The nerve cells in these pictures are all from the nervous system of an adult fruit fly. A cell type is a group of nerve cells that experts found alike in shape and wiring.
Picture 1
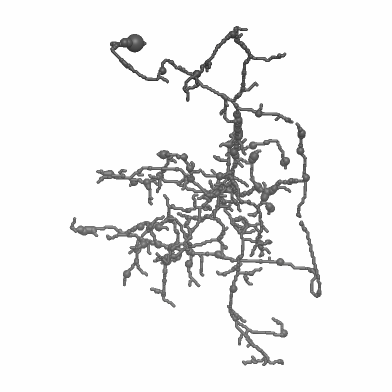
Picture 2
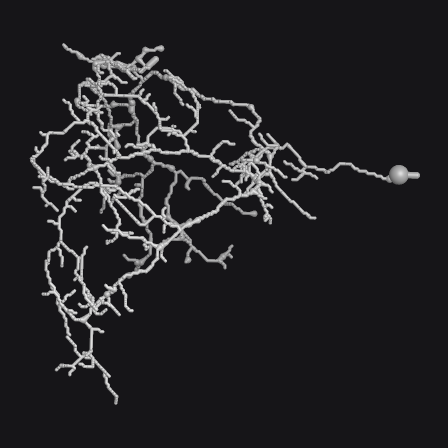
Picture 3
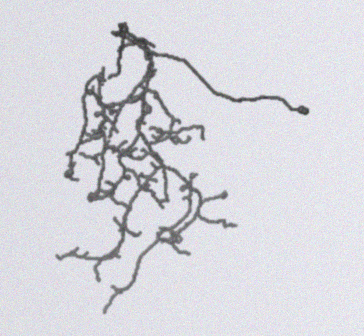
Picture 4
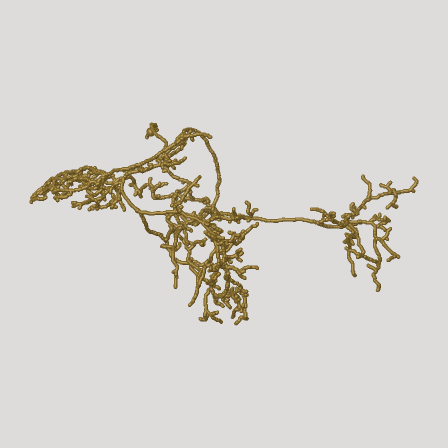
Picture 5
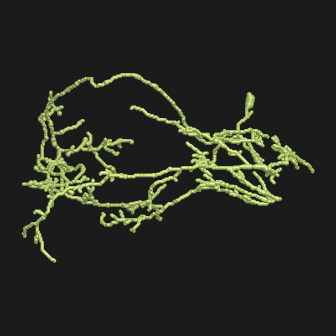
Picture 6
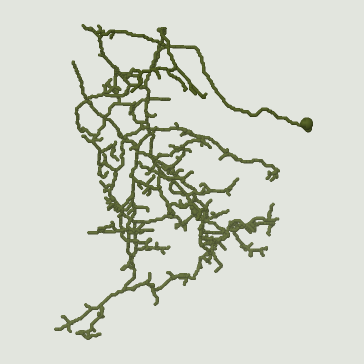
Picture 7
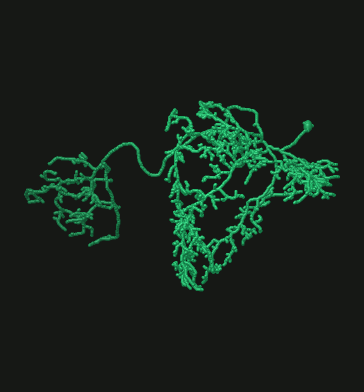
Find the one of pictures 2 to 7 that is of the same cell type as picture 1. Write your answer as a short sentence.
Picture 6 is of the same cell type.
